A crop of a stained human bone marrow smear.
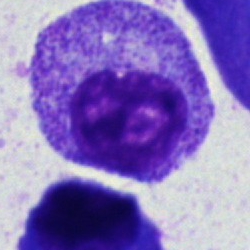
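Myelocyte in a stained human bone marrow smear, the cell at the centre. Its outline is roughly round, with a slightly uneven edge. The nucleus lies off-centre in the lower part of the cell; its chromatin is dark purple, with some paler patches inside. Fine purple granules fill the cytoplasm.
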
